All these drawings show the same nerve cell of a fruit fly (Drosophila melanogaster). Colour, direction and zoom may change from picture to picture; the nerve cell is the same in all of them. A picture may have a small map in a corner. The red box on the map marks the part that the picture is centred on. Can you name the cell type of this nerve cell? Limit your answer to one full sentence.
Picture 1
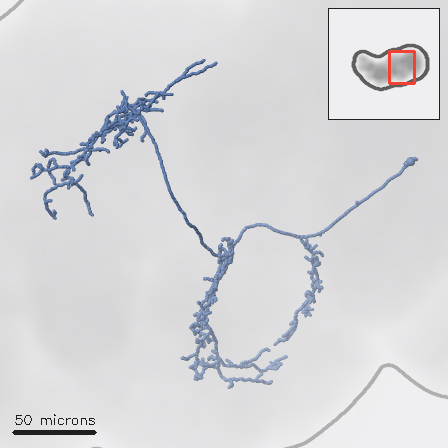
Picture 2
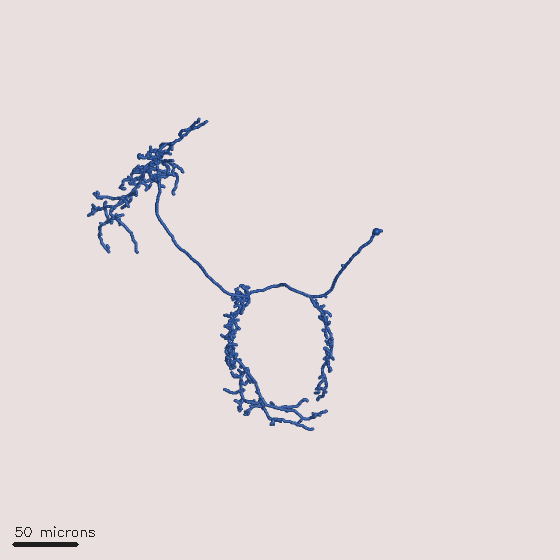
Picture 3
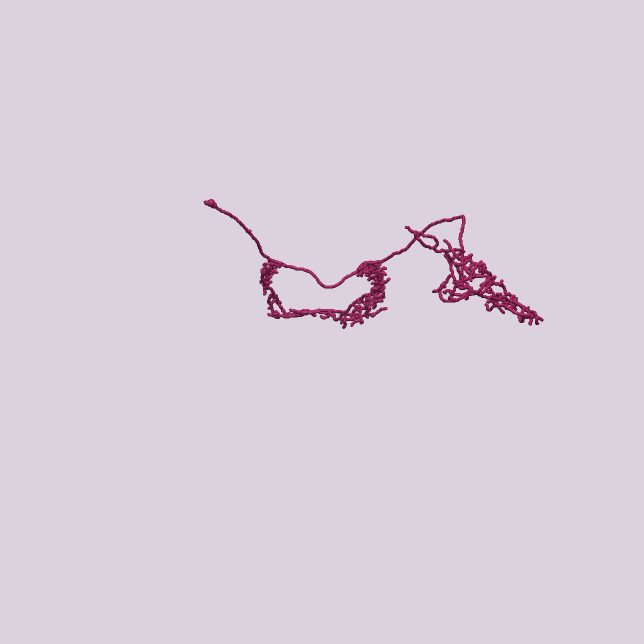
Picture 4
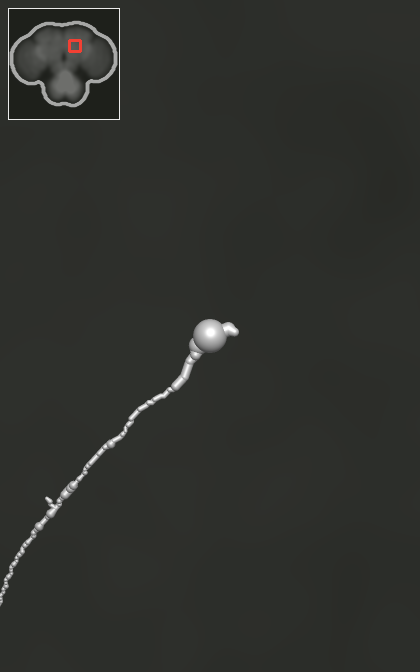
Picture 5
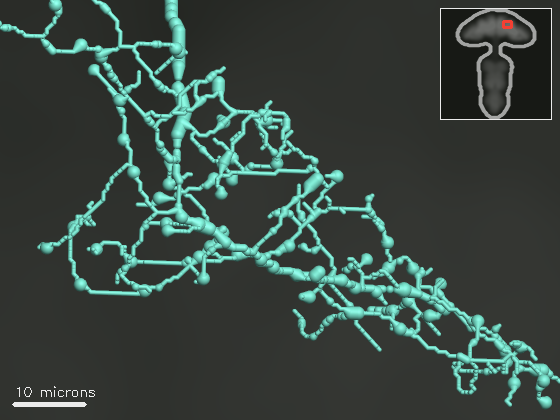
This particular nerve cell has the cell type mAL_m5a.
